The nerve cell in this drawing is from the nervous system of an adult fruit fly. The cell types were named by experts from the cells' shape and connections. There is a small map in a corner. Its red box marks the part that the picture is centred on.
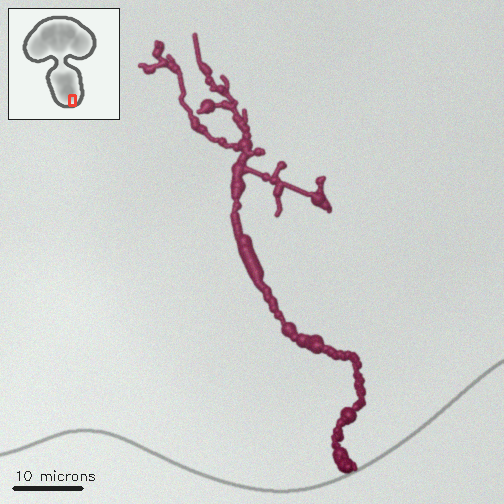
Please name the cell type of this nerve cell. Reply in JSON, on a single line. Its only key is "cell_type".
{"cell_type": "SNta20"}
